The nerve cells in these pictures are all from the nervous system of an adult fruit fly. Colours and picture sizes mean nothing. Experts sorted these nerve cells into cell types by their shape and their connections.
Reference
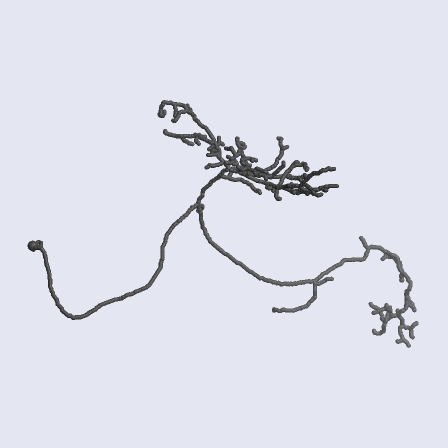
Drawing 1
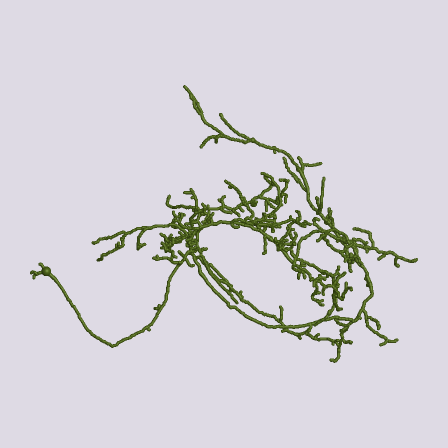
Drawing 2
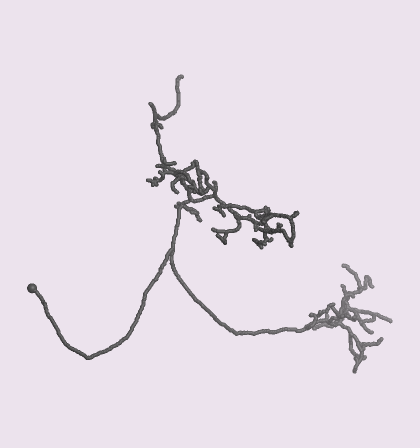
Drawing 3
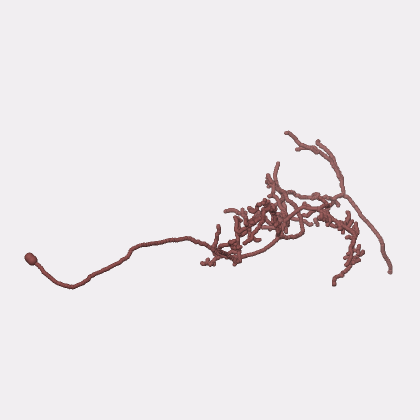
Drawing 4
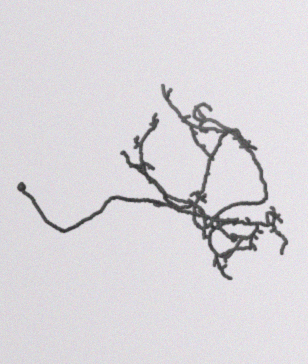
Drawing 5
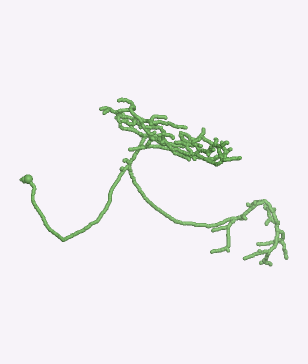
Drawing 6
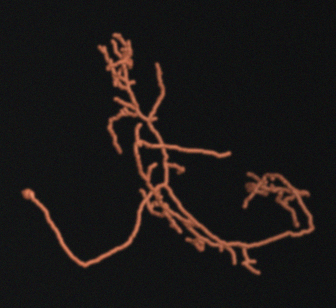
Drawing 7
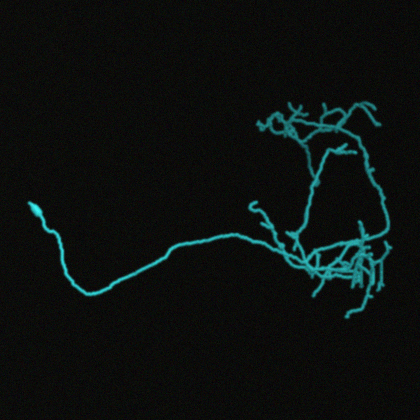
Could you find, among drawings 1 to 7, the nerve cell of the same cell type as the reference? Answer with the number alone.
5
